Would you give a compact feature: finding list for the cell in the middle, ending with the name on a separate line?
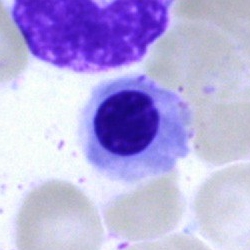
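Nucleus: off-centre, toward the left of the cell.
Chromatin: dense, dark purple throughout.
Nucleoli: none visible.
Cytoplasmic granules: none visible.
Cell: erythroblast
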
